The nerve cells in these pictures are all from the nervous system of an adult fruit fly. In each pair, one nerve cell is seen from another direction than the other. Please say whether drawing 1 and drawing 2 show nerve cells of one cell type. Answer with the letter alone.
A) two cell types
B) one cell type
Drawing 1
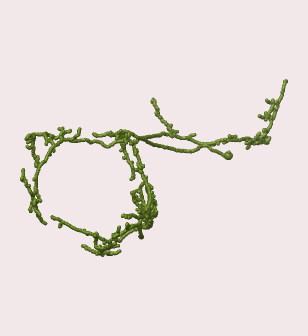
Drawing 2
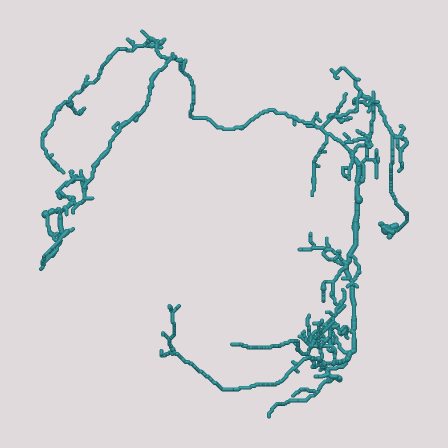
A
